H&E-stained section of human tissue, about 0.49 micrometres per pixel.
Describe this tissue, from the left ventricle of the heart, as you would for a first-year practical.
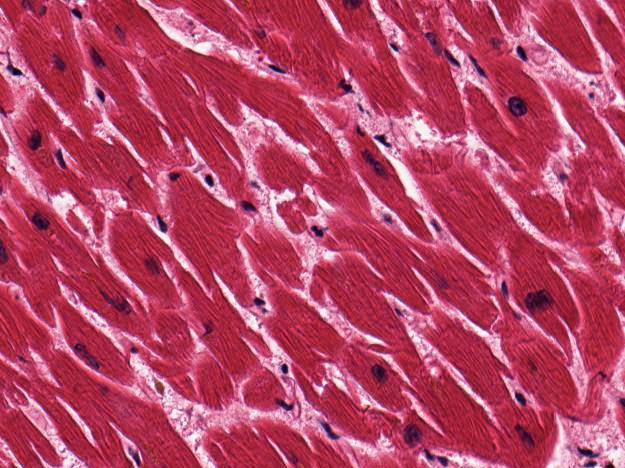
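Elongated eosin-pink muscle fibres fill the whole field, running roughly parallel and slanting diagonally across it. Many of the fibres branch and join neighbouring fibres. Their cytoplasm shows fine lengthwise streaks. Small, dark, slender nuclei lie in the pale spaces between the fibres.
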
